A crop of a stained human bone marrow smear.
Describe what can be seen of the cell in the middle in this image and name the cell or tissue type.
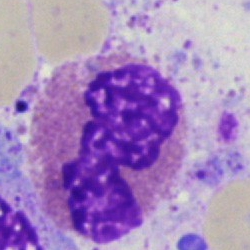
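In outline the cell is roughly oval. Its chromatin, dark purple and coarsely clumped, is broken by small pale gaps, and no distinct nucleoli are visible. No vacuoles can be seen in the cytoplasm. What is shown is an eosinophil.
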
